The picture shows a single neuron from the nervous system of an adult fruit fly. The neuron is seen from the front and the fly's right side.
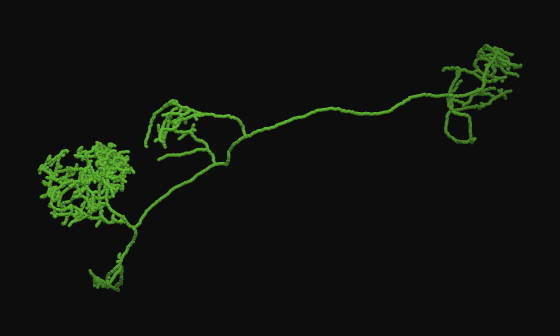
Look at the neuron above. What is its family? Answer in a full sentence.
The family is LHPV.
